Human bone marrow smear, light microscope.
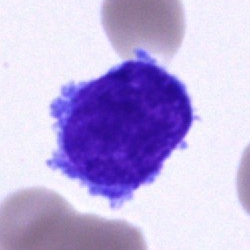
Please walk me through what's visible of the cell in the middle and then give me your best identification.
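The outline of the cell is irregular and ragged rather than smooth. Its chromatin is dark purple and fairly dense, with slight mottling, though the picture is slightly blurred and fine detail of the nucleus is softened. No granules are visible in the cytoplasm. The cell is a blast.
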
